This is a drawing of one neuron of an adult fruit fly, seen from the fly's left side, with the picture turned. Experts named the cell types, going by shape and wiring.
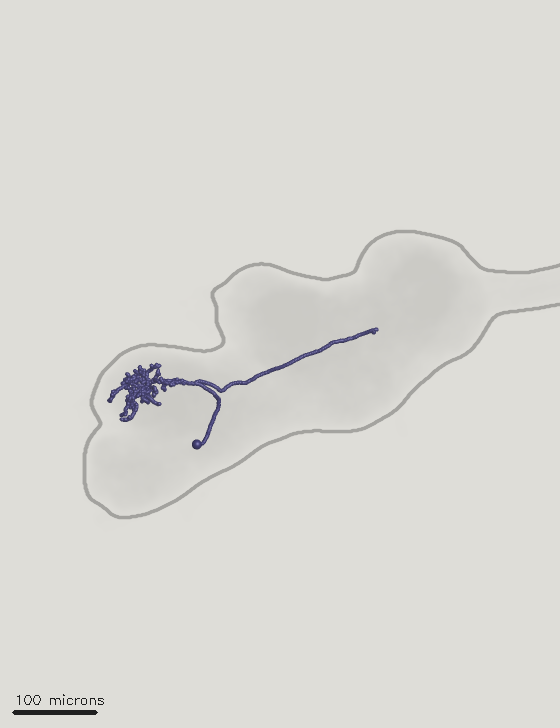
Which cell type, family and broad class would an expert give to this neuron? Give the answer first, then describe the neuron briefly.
The cell type is IN23B085. The family is hemilineage 23B. Its broad class is nerve-cord intrinsic neuron. By the scale bar it is about 350 microns wide in this view. As drawn here it is wider than it is tall.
